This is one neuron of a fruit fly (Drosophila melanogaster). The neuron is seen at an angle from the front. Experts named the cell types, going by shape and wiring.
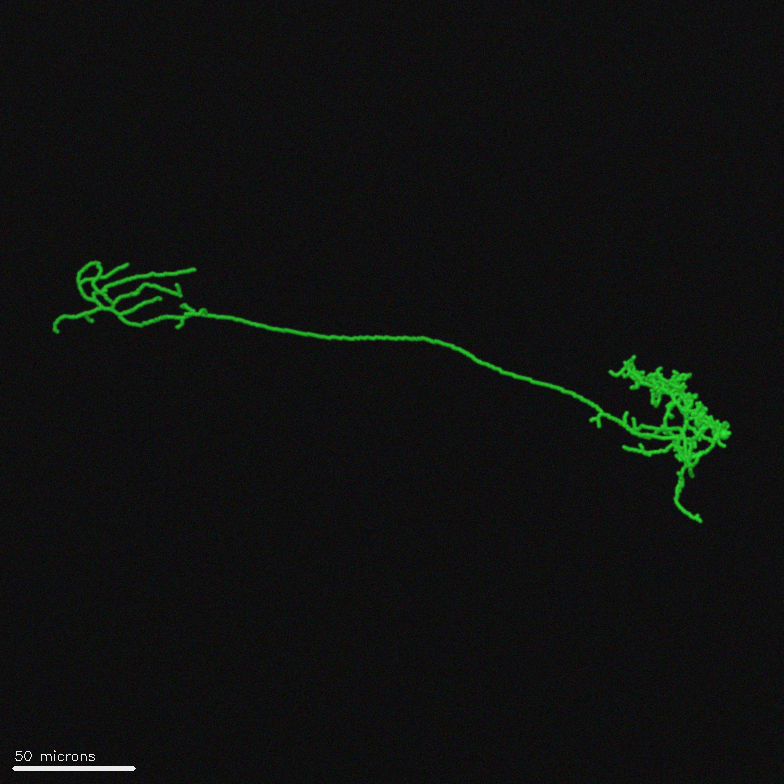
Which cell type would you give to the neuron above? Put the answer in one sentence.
The cell type is CB1109.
